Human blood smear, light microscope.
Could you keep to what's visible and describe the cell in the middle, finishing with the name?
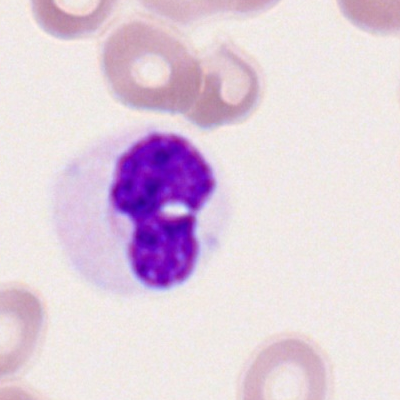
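Its outline, I notice, is round and smooth. A deep notch cuts into the nucleus from its right side. The cytoplasm looks pale greyish-lilac, and I can find no coarse coloured granules in it. So this is a segmented neutrophil.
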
